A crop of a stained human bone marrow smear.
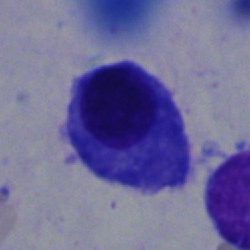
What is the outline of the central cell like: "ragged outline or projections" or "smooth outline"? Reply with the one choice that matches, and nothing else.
Ragged outline or projections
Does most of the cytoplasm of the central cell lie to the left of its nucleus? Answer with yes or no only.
No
